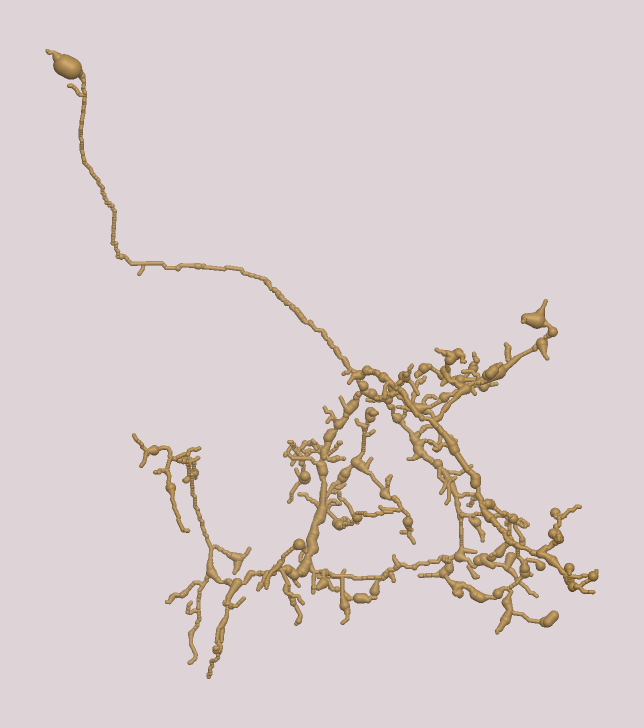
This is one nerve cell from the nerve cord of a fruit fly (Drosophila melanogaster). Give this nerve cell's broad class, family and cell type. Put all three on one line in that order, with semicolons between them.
nerve-cord intrinsic neuron; hemilineage 13B; IN13B052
